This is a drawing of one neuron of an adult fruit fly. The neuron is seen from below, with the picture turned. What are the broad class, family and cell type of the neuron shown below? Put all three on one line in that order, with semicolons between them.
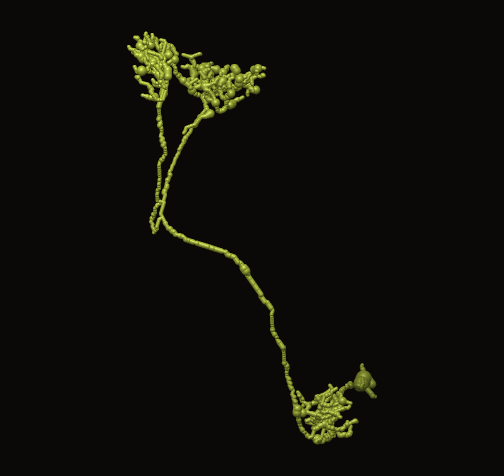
central-brain intrinsic neuron; class CX; PEN_a(PEN1)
